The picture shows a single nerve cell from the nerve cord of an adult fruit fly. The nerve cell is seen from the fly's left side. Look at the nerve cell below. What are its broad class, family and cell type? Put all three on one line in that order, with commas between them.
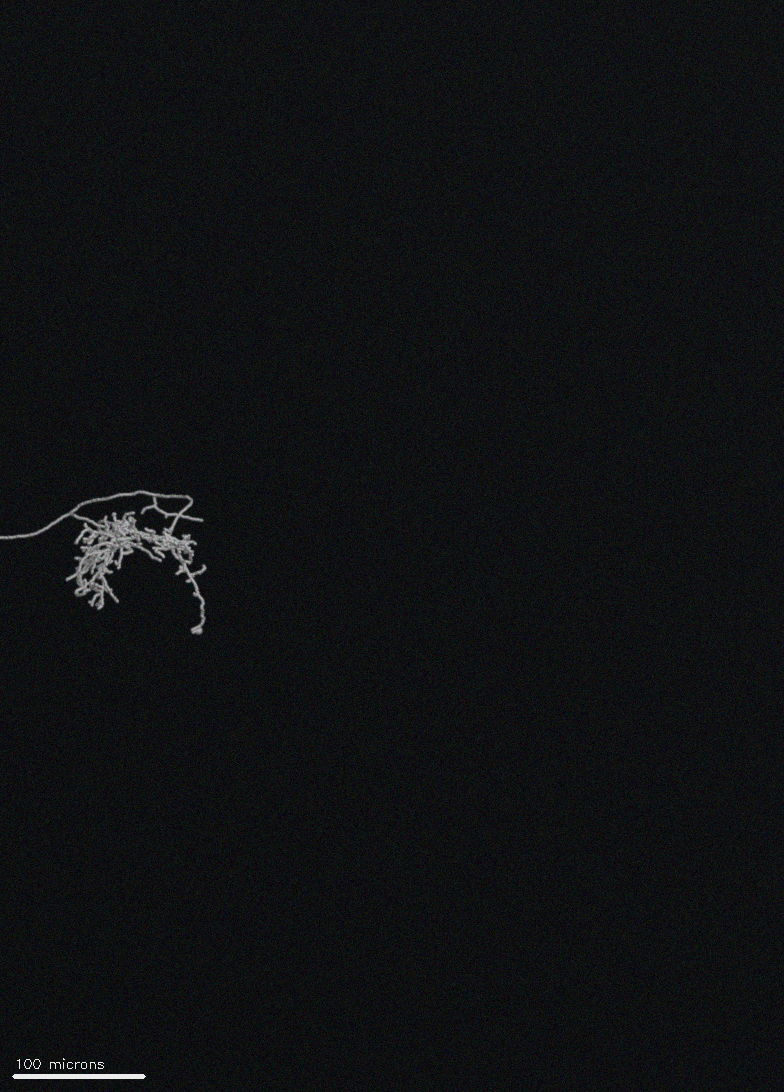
ascending neuron, hemilineage 06A, AN06A015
